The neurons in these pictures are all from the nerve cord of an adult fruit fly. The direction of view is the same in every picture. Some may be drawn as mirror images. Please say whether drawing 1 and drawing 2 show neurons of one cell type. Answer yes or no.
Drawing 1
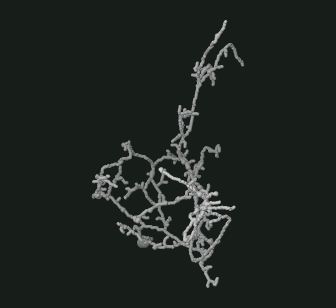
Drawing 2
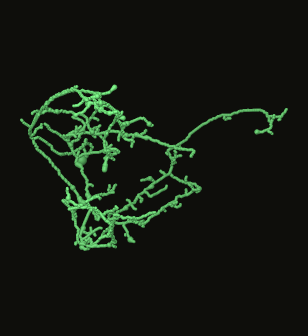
yes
